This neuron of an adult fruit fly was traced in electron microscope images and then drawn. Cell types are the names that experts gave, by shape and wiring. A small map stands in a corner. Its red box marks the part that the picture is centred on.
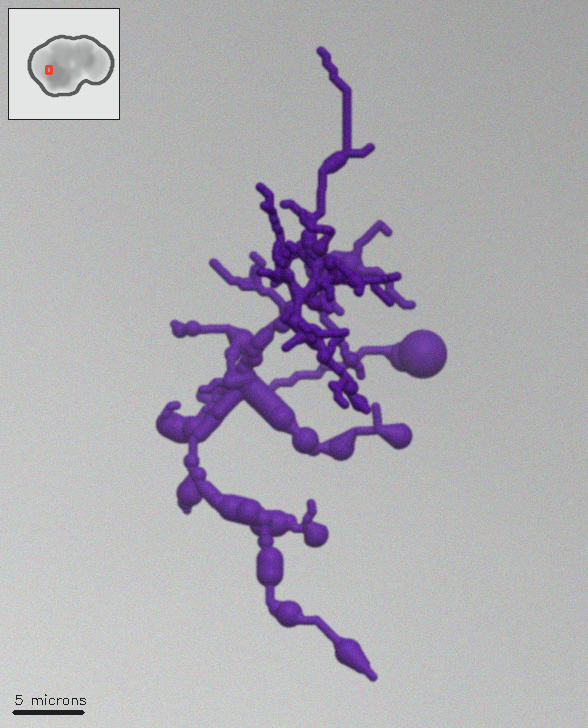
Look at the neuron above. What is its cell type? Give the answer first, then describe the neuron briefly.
The cell type is Mi13. This is an optic-lobe intrinsic neuron. The cell body can be seen on the right of the picture. From top to bottom in the picture it spans about 45 microns.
